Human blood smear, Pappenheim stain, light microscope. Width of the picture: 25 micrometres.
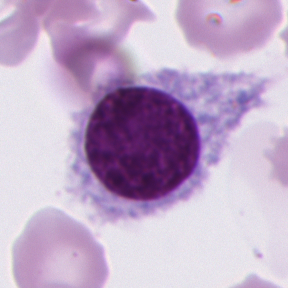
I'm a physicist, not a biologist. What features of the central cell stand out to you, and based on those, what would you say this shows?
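The nucleus is round in outline, about 10 micrometres across, and shows no lobes or indentation. The cytoplasm forms a pale bluish-lilac rim that is widest toward the upper right. It is filled with fine bluish-purple stippled granules. Its edge is frayed and speckled rather than sharply bounded. This is a hairy cell.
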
